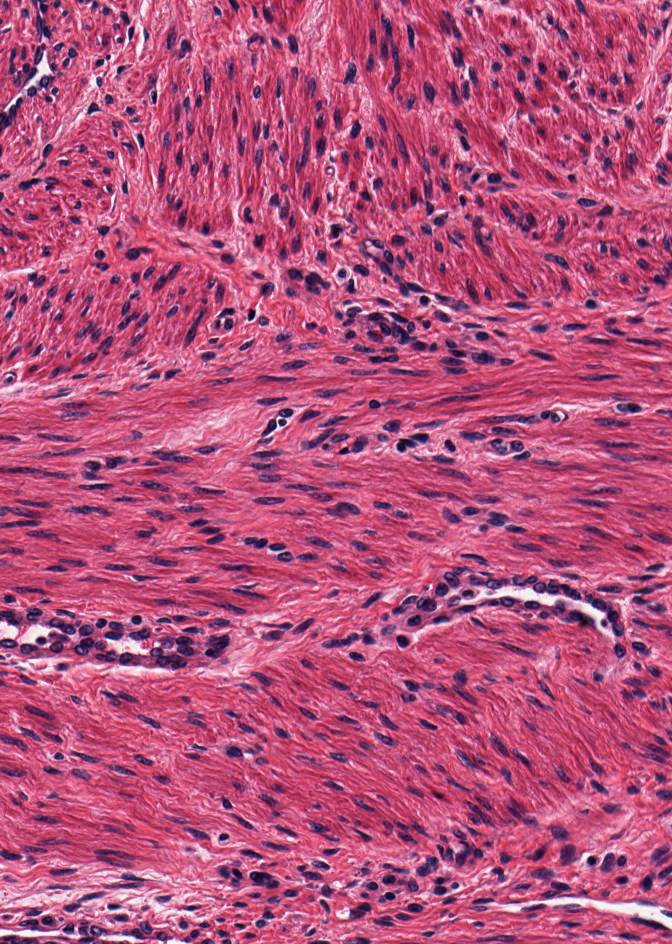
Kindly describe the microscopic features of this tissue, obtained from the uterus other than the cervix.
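Closely packed bundles of spindle-shaped cells with pink, fibrillar cytoplasm make up the entire field. Through the middle and lower parts the bundles run mostly horizontally; in the upper part they run vertically or obliquely, crossing the direction of those below. The nuclei of the spindle cells are dark, elongated and mostly blunt-ended.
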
